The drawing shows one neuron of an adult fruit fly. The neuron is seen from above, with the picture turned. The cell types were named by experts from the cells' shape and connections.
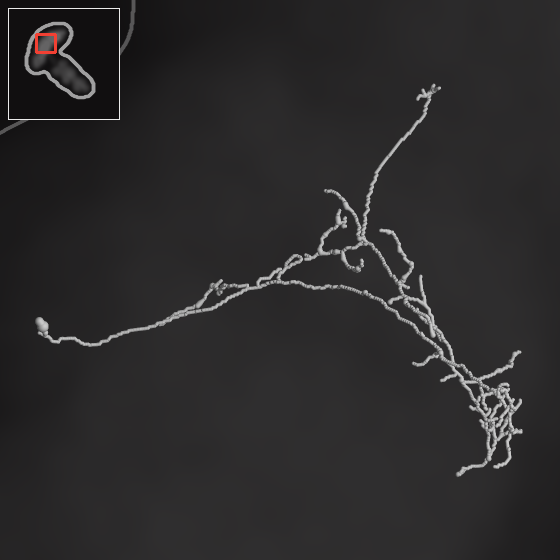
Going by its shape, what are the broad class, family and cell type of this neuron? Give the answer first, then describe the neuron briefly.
Its broad class is central-brain intrinsic neuron. The family is hemilineage EBa1. It is of cell type CB4156. It is in the brain and does not reach the nerve cord. Its cell body lies on the left of the picture.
